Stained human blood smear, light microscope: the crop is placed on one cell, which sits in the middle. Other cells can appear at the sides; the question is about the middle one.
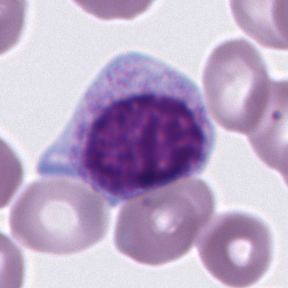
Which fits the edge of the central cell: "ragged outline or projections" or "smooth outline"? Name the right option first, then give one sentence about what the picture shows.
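Ragged outline or projections. The cell outline is irregular, with a pale tongue of cytoplasm reaching out to the lower left.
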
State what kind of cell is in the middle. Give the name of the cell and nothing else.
myelocyte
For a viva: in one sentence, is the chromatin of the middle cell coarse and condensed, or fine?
Take a look at the chromatin, which is coarsely clumped.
